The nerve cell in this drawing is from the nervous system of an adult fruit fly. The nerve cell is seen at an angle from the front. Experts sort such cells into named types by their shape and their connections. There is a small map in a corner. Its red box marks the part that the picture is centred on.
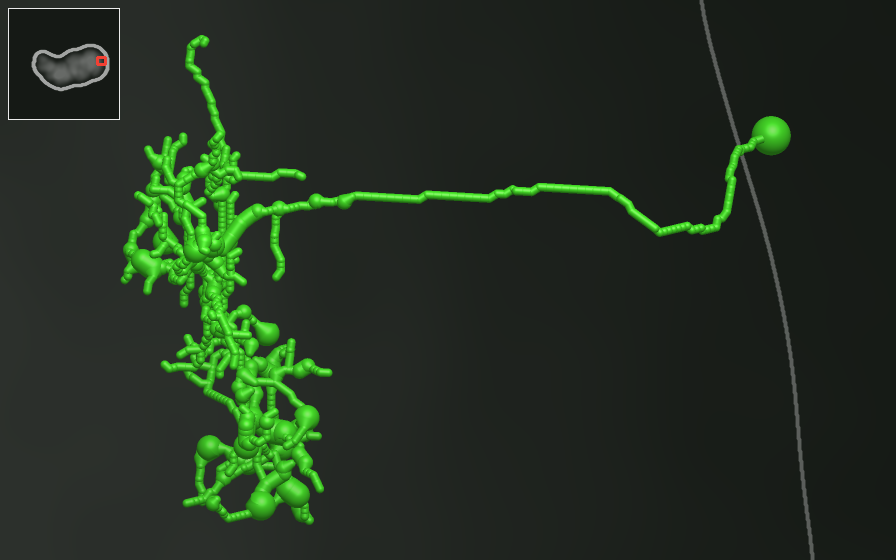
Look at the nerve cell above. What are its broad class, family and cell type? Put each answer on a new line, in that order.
optic-lobe intrinsic neuron
Cm
Cm5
